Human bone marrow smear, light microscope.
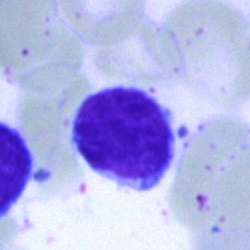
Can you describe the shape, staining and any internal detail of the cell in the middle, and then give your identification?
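The outline of the cell is roughly round. Cytoplasm forms only a thin rim, so the nucleus fills almost the whole cell. This rim is widest along the lower edge, and no granules are seen in it. The cell is a lymphocyte.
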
